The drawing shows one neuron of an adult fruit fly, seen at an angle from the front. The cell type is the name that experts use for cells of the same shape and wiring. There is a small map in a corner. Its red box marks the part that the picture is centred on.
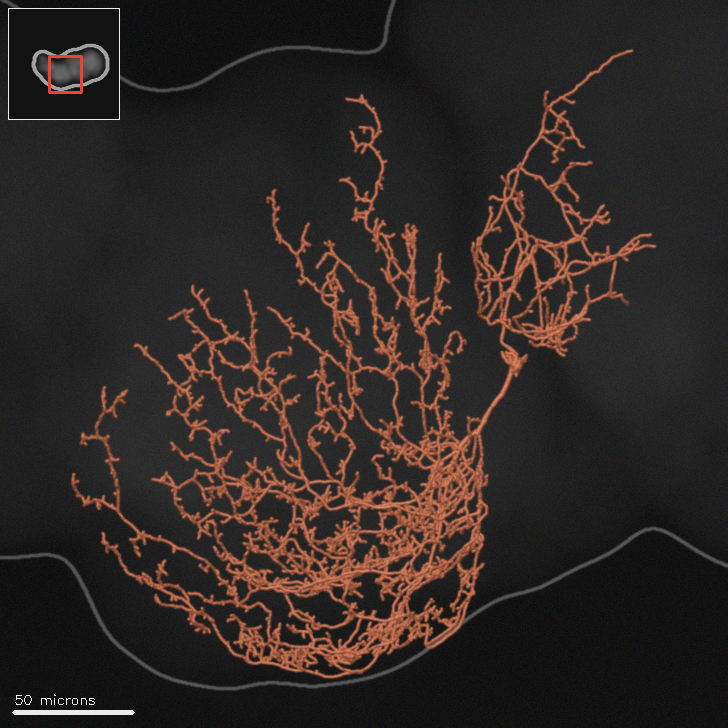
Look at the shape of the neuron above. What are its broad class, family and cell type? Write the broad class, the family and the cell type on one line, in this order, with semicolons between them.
visual projection neuron; MeVP; MeVP51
